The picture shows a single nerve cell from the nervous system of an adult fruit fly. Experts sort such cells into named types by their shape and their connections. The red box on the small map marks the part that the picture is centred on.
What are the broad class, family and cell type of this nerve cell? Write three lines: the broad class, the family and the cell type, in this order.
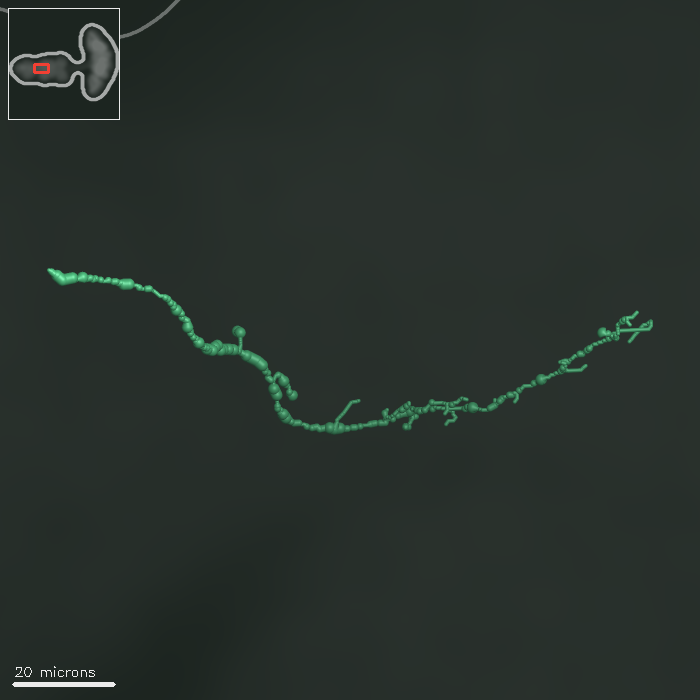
sensory neuron entering the nerve cord
class mechanosensory tactile
SNta35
